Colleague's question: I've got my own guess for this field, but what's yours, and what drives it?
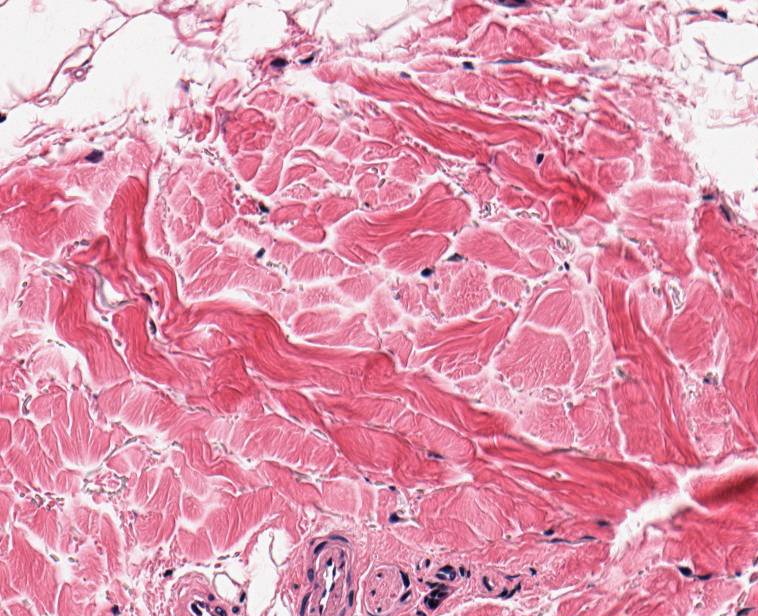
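Dermis fills this field. Orientation: eosinophilic fibre bundles run in different directions, cut across, obliquely and lengthwise.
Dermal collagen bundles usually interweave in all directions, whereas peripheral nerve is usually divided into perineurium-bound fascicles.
Notable band: long, wavy, lengthwise-cut fibres crossing diagonally from left middle towards lower right. Cross-cut fibres: closely packed polygonal pink profiles. Epithelium: none anywhere.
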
